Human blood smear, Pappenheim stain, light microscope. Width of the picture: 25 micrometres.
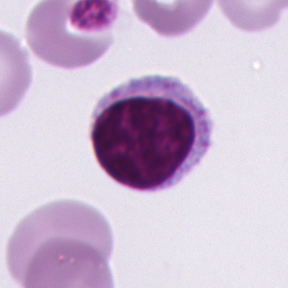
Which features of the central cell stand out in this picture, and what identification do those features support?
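Start with the outline: the cell is round and about 11 micrometres across. Its nucleus, also round, is about 9 micrometres across and fills about 70% of the cell's area. Notice that the nucleus sits off-centre toward the lower left, and the cytoplasm forms a crescent that is widest on the upper right. Look closely at the chromatin: it is dense and dark, with a few paler streaks. What you are looking at is a large granular lymphocyte.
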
